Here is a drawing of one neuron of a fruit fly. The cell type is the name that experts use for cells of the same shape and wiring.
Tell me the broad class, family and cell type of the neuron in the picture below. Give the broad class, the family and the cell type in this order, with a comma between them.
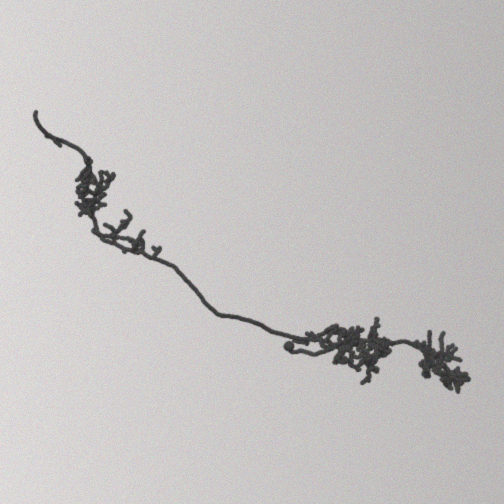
ascending neuron, hemilineage 08B, AN08B027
